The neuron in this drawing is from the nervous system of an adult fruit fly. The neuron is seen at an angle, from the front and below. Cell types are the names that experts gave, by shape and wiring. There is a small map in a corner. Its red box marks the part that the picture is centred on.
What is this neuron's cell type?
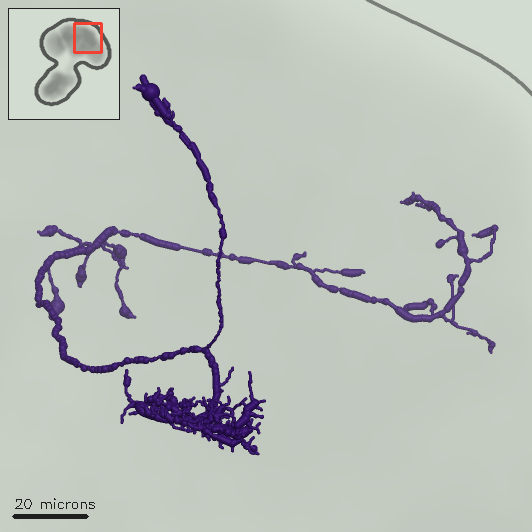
VC3_adPN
